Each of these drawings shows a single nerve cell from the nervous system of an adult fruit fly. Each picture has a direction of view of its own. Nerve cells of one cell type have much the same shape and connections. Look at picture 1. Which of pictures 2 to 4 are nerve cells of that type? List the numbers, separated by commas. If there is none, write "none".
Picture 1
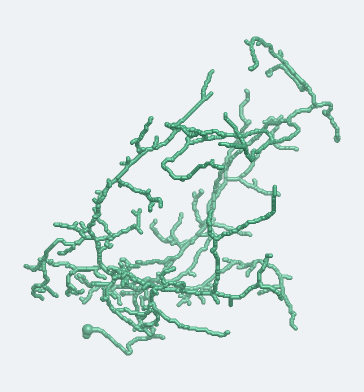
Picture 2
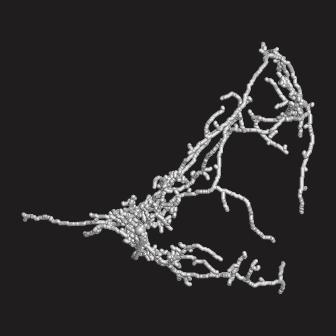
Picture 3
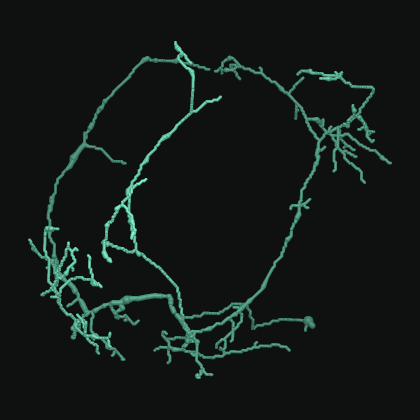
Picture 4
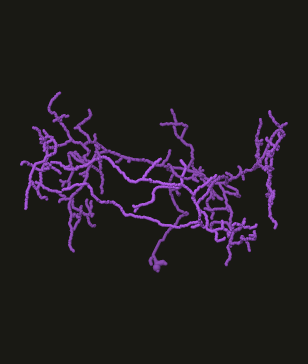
4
